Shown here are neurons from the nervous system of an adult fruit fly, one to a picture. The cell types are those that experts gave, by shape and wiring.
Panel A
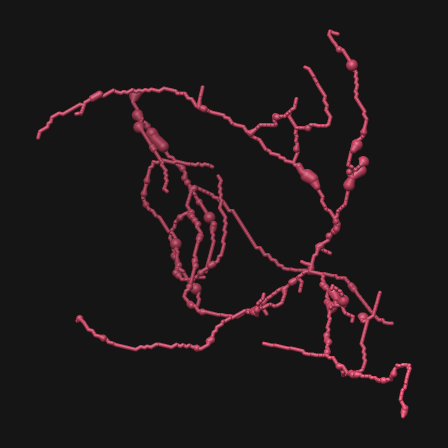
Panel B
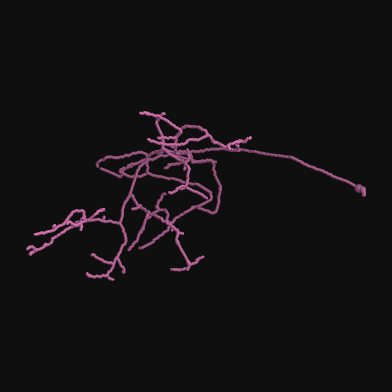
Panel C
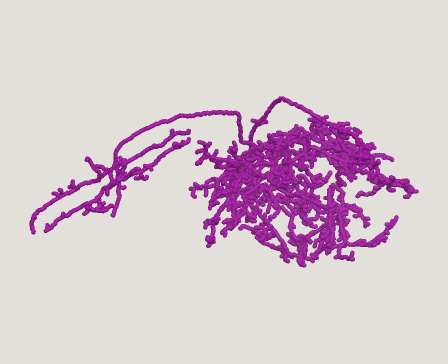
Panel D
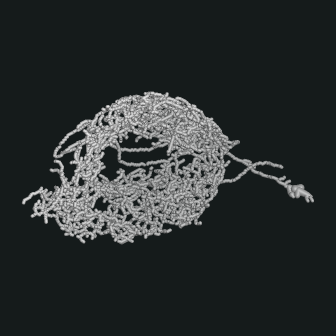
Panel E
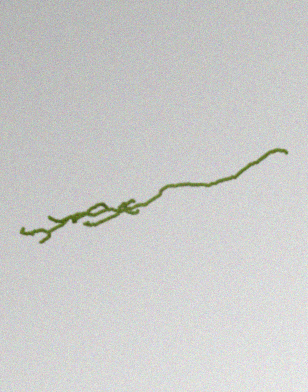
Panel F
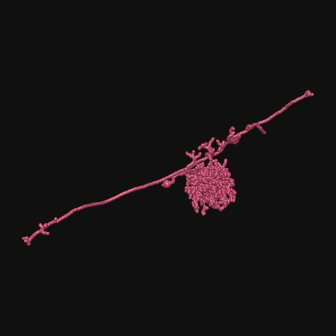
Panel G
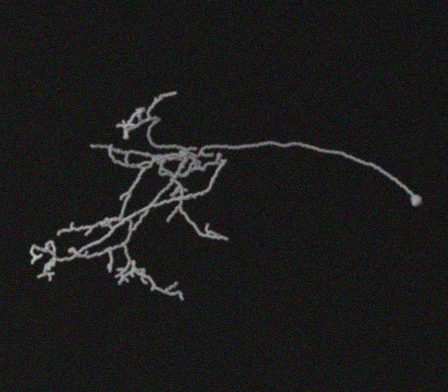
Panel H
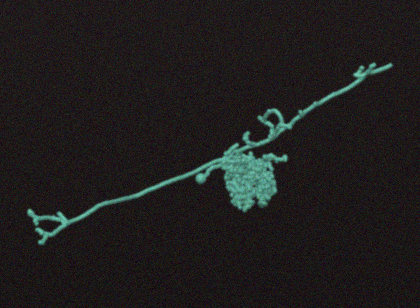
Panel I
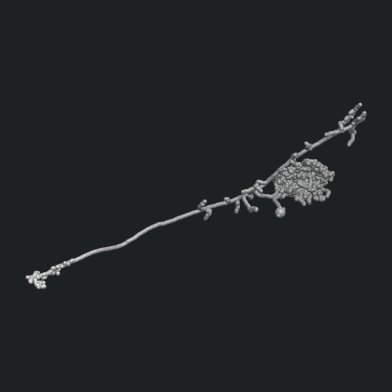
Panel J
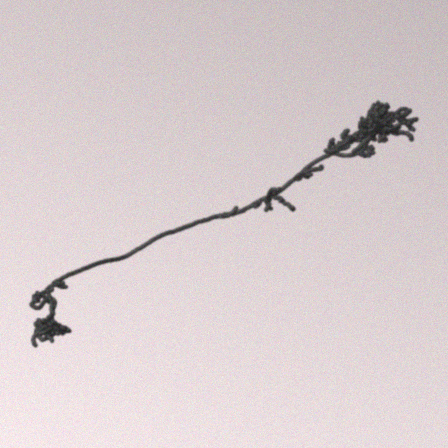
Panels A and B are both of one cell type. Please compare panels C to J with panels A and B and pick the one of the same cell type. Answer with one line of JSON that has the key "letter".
{"letter": "G"}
